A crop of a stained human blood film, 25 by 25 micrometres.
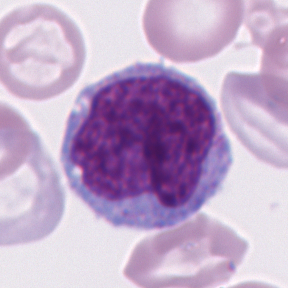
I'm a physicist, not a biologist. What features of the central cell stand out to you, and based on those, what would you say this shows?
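Outline roughly round, about 15 micrometres across. Nucleus about 12 micrometres across, filling about 70% of the cell's area, with a cleft running up into it from its lower edge. Widest band of cytoplasm below the nucleus. A few small clear spots at the left edge of the cell. Assigned name: monocyte.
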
